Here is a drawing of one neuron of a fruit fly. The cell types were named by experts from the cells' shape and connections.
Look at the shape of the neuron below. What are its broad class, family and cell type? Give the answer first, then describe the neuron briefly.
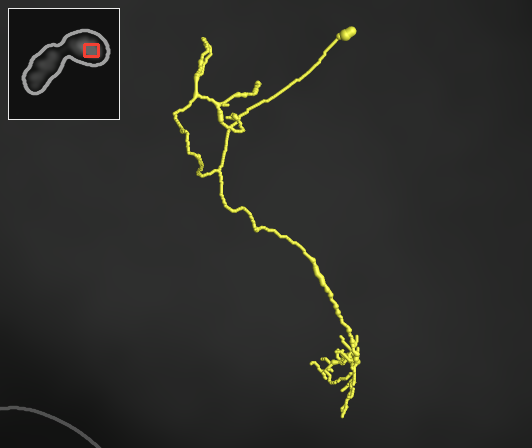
It is a visual projection neuron. The family is LC. The cell type is LC12. In this view it is taller than it is wide.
